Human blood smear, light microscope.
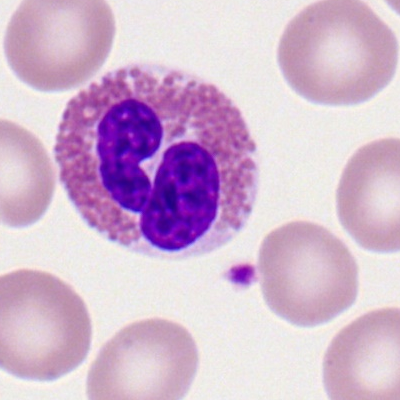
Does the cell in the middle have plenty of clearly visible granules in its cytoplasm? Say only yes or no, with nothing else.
Yes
